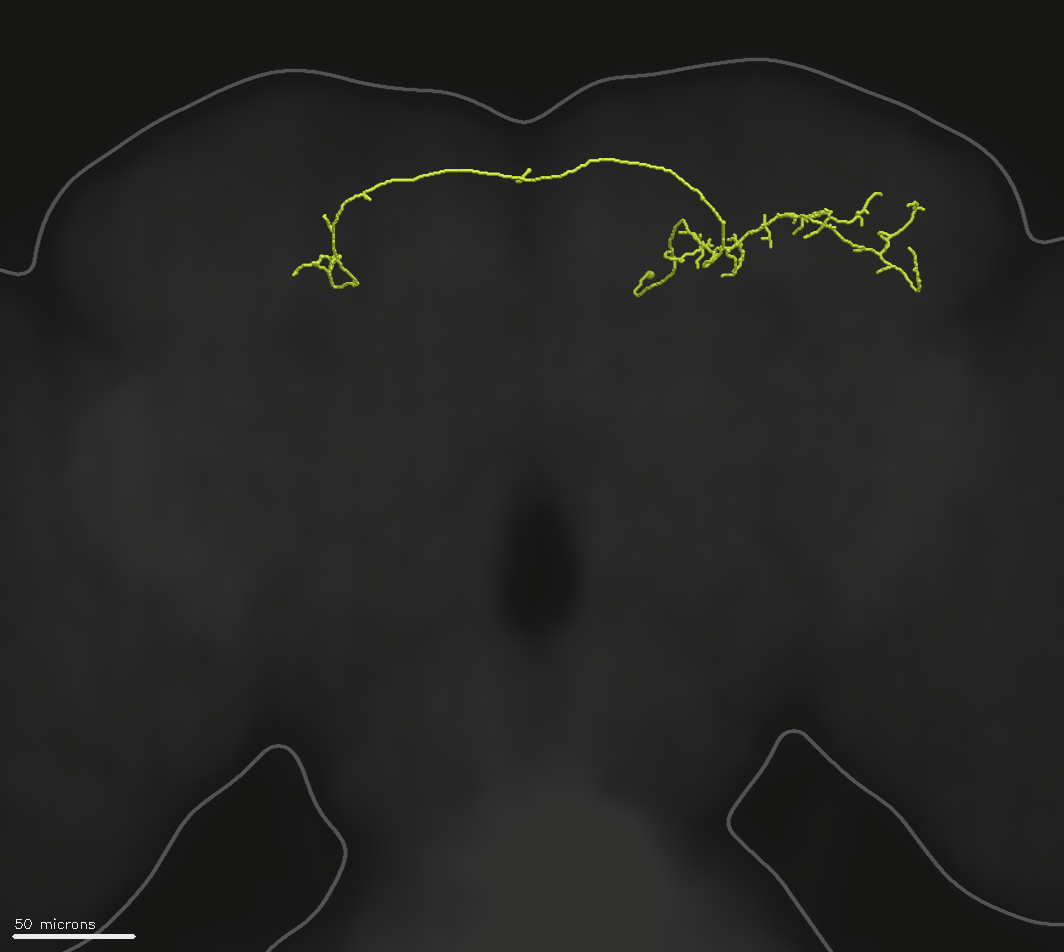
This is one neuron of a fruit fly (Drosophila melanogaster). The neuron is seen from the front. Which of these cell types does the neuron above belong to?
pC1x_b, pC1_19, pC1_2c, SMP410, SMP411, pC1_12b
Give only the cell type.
pC1_19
